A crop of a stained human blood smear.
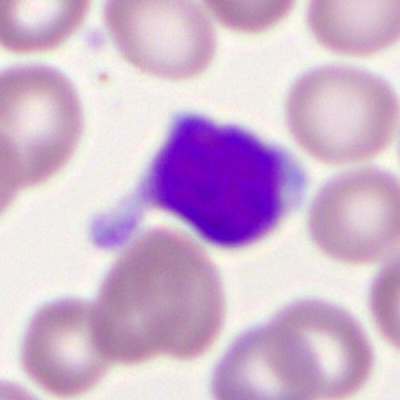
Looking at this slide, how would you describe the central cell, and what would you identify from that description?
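Nearly the whole cell is nucleus, its dense chromatin staining dark purple. You only get a scant rim of pale blue cytoplasm, mainly at the right edge. A pale lilac tail-like projection extends from the lower left. That's a lymphocyte.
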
